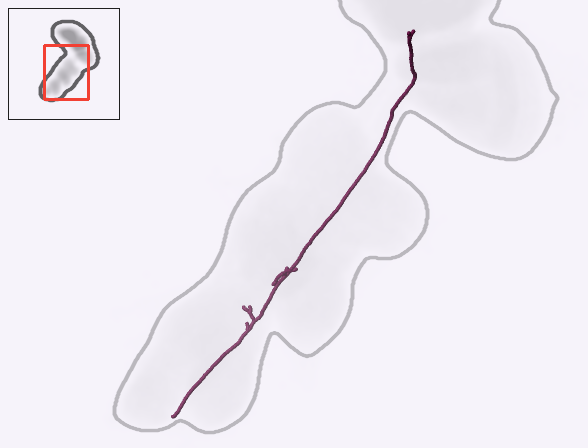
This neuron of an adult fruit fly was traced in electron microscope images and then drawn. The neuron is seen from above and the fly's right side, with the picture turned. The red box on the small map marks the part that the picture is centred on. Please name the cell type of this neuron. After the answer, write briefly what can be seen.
The cell type is SApp. It is a sensory neuron ascending to the brain. No cell body is drawn. It has a dozen or fewer branch ends.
